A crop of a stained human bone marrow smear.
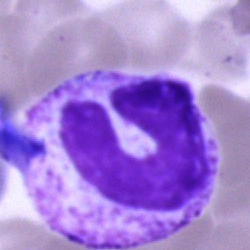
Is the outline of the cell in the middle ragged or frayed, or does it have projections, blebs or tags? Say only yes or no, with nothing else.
No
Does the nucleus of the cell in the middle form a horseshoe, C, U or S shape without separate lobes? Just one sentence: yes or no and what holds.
Yes, what the nucleus forms is a curved band, not a set of separate lobes.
